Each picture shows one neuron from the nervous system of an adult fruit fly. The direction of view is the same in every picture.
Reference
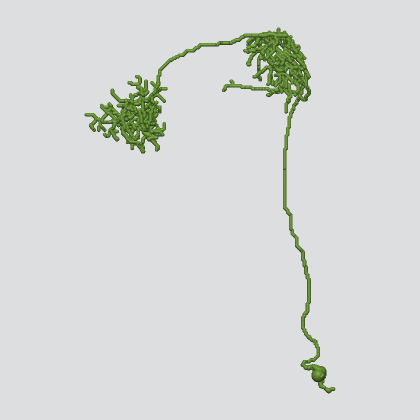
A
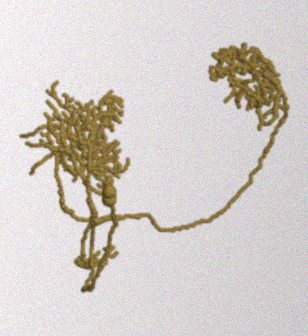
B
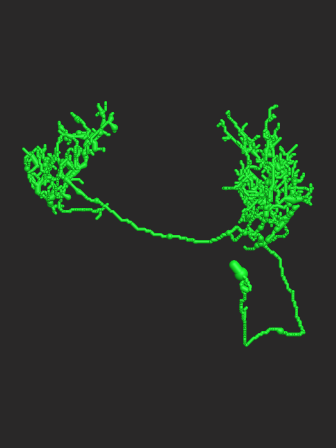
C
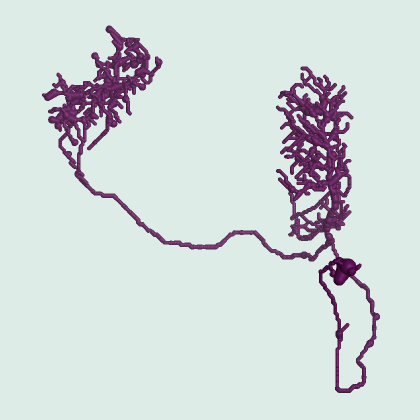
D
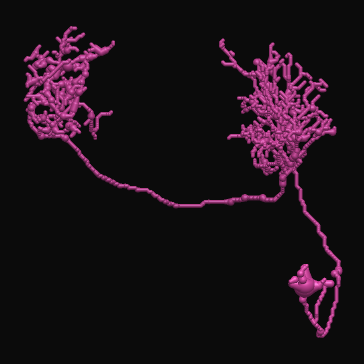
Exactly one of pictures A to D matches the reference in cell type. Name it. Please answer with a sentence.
Picture A is of the same cell type.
